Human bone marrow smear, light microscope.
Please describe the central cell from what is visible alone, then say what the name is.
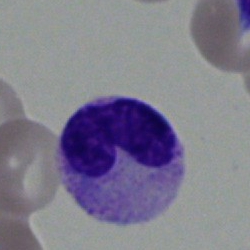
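First, the outline is round and smooth. Second, the nucleus is kidney-shaped, its indentation facing downward. Third, the chromatin is dark purple and coarsely clumped. Fourth, the cytoplasm is pale lilac. The cell is a band neutrophil.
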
